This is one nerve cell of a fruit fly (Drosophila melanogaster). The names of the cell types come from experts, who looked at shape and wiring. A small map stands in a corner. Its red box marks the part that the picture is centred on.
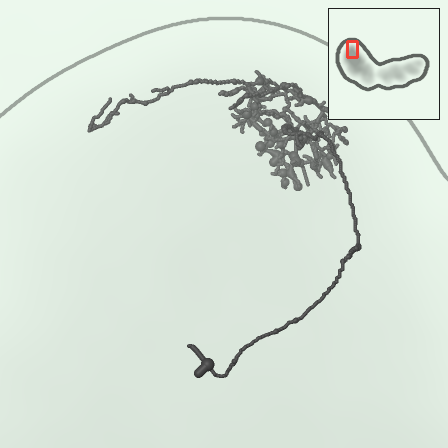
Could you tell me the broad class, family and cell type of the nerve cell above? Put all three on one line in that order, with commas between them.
central-brain intrinsic neuron, hemilineage SLPpl3, CB1178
